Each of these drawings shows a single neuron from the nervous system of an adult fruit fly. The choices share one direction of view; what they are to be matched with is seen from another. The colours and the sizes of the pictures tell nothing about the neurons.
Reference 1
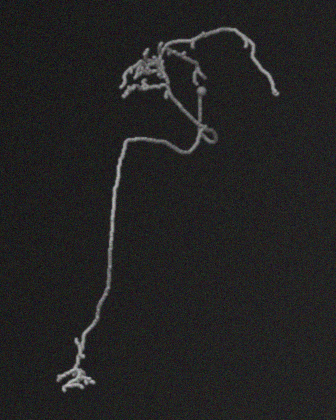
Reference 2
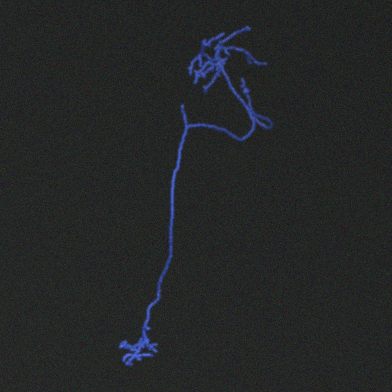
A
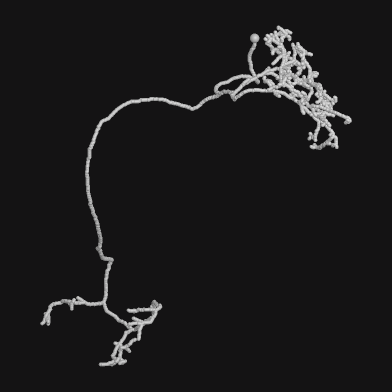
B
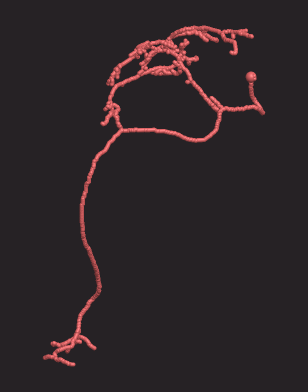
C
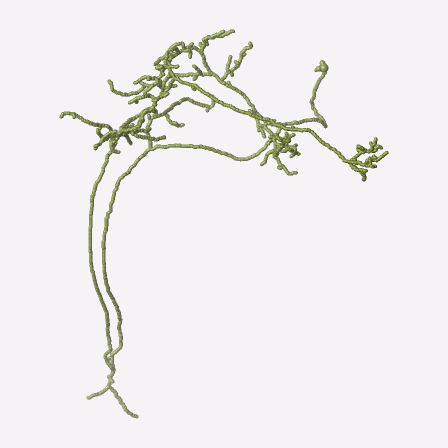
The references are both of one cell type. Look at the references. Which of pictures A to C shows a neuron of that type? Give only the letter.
B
